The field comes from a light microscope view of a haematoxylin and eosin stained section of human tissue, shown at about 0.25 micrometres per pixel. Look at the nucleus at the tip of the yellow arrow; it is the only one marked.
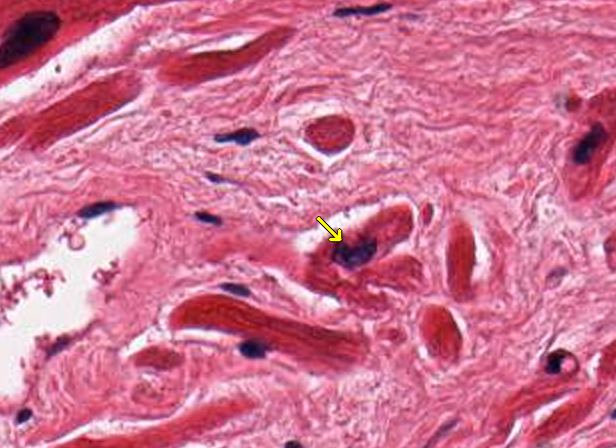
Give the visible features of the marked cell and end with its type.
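The nucleus is very dark and irregular in outline, and it is broader than the thin spindle-shaped nuclei scattered in the surrounding fibres. A narrow clear space separates the upper edge of the cell from the surrounding fibres. The cell lies in a small cluster of similar red, short oval or elongated profiles, each separated from the others by pale wavy fibrous tissue. The marked nucleus belongs to a cardiomyocyte.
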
